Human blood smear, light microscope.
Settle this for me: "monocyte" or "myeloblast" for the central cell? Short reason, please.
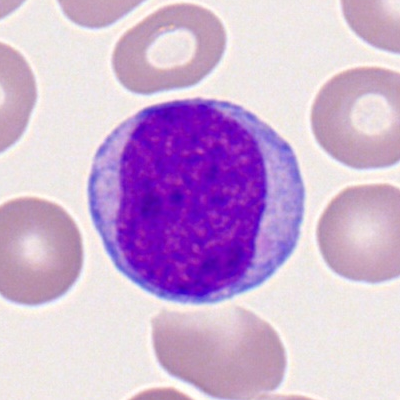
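It's a myeloblast. Its cytoplasm is pale blue, going a darker blue toward the cell edge.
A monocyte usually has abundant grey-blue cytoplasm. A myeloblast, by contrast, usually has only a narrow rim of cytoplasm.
The outline is round and smooth, with no projections standing out from the surface. No vacuoles show in the cytoplasm.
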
